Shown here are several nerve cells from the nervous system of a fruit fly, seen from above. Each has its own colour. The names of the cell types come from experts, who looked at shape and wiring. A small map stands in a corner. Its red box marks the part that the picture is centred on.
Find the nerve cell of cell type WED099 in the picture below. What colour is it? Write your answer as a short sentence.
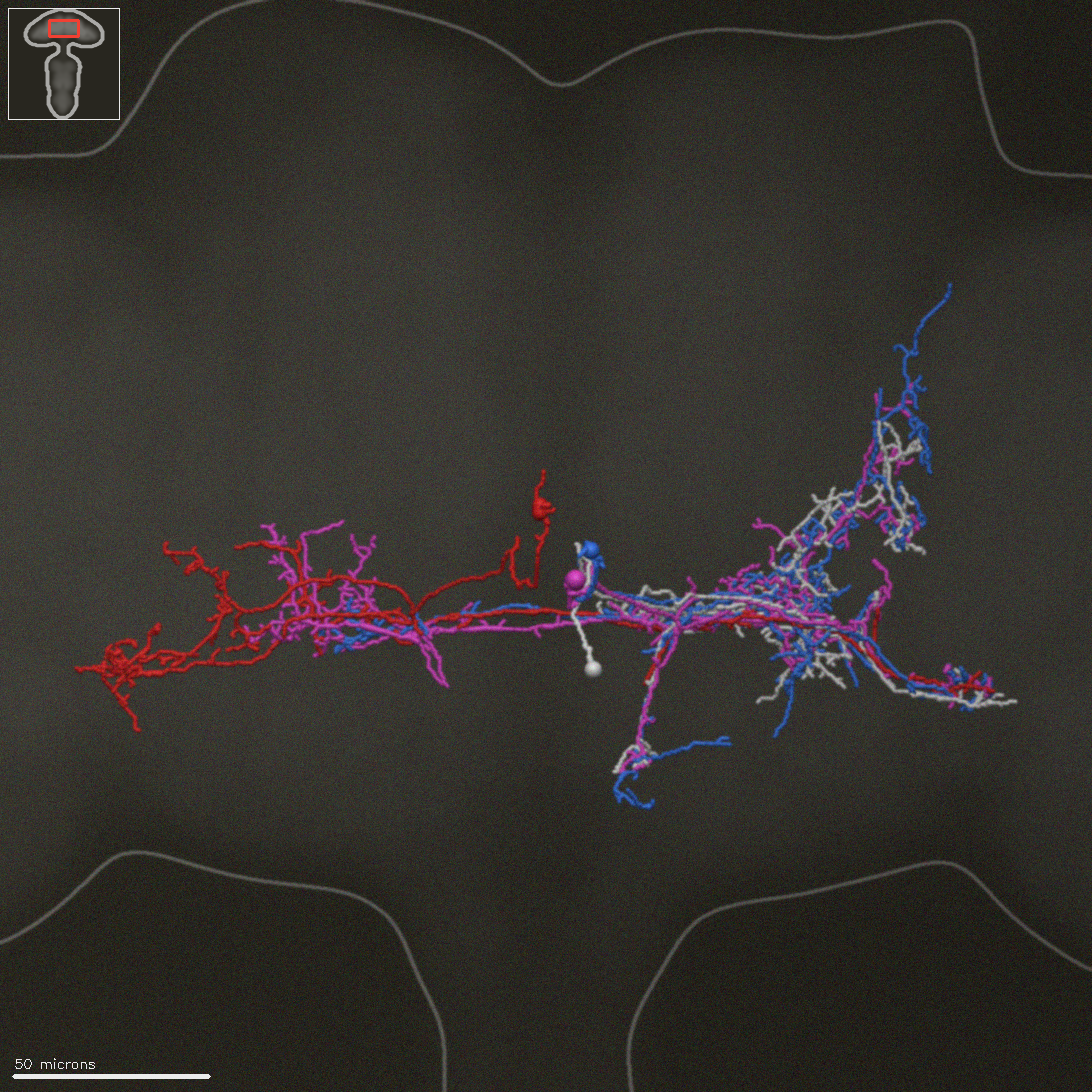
The colour is blue.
